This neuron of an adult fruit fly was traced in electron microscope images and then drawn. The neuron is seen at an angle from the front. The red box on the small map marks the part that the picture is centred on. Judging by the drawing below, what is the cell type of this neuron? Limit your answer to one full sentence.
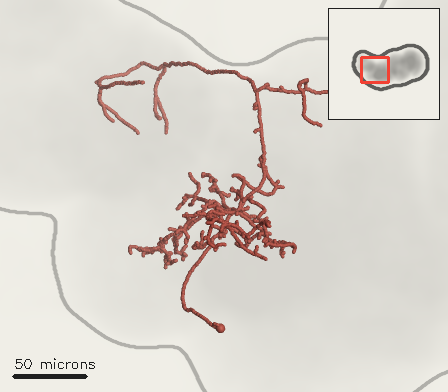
So far as cell type goes, this neuron is IN08B068.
